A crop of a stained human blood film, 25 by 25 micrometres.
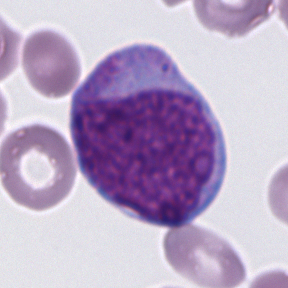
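Atypical promyelocyte, the cell at the centre of this stained peripheral blood smear. Its outline is a smooth oval of about 17 by 13 micrometres, with no surface projections. The nucleus fills about 70% of the cell's area, and most of the cytoplasm sits as a cap above it at the top of the cell. One small dark purple dot lies in the cytoplasm near the top edge, and no vacuoles are present.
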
